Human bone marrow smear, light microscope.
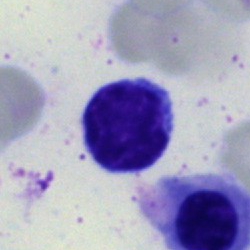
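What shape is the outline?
Roughly round.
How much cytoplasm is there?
At most a very thin rim, since the nucleus fills almost the whole cell.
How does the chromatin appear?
Dense, dark purple and coarsely clumped, with no nucleolus clearly visible.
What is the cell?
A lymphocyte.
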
